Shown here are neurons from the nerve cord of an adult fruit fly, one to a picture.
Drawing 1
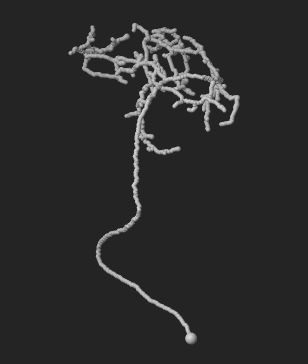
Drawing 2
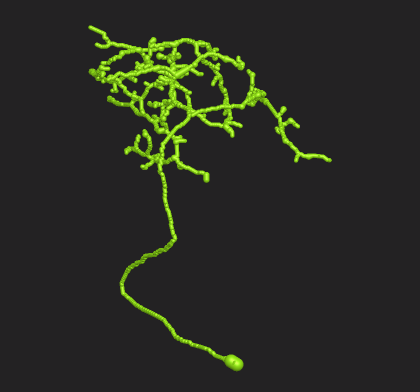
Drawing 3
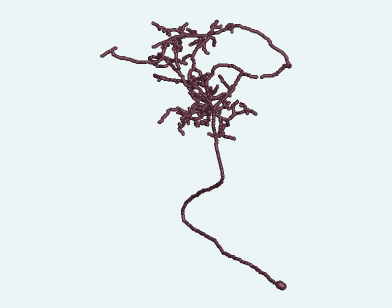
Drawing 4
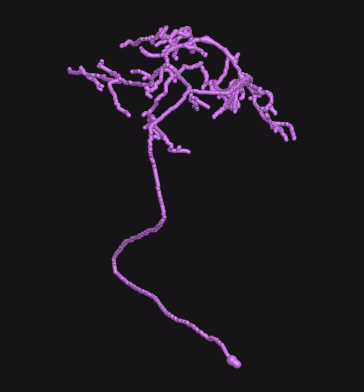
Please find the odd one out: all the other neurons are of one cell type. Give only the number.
3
